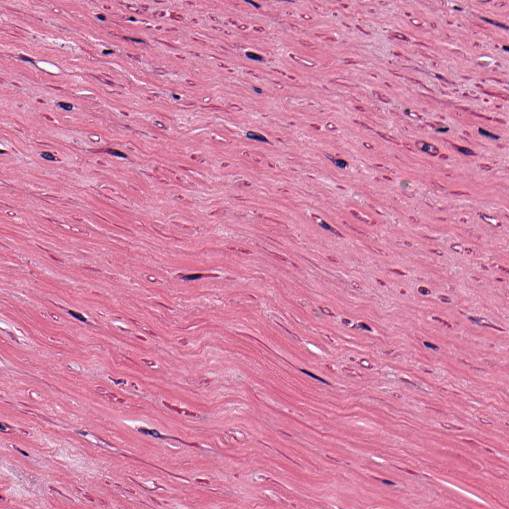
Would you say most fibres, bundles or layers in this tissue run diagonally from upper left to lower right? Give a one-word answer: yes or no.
Yes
